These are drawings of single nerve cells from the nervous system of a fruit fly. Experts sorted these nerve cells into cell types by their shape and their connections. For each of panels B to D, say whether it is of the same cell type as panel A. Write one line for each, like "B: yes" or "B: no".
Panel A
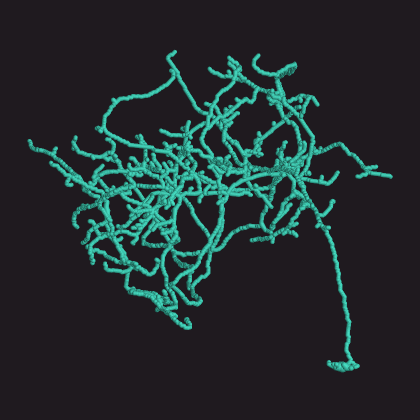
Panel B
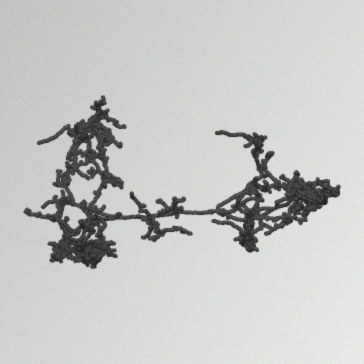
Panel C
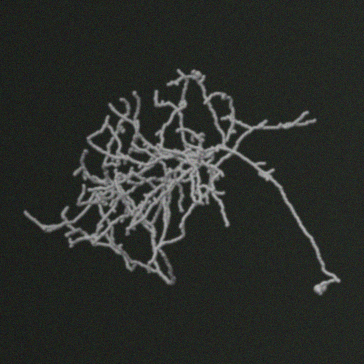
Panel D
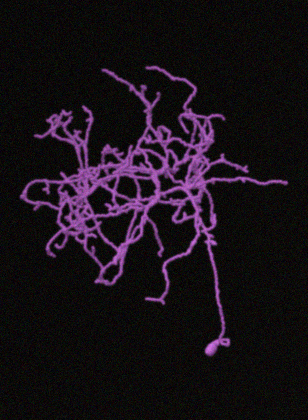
B: no
C: yes
D: yes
